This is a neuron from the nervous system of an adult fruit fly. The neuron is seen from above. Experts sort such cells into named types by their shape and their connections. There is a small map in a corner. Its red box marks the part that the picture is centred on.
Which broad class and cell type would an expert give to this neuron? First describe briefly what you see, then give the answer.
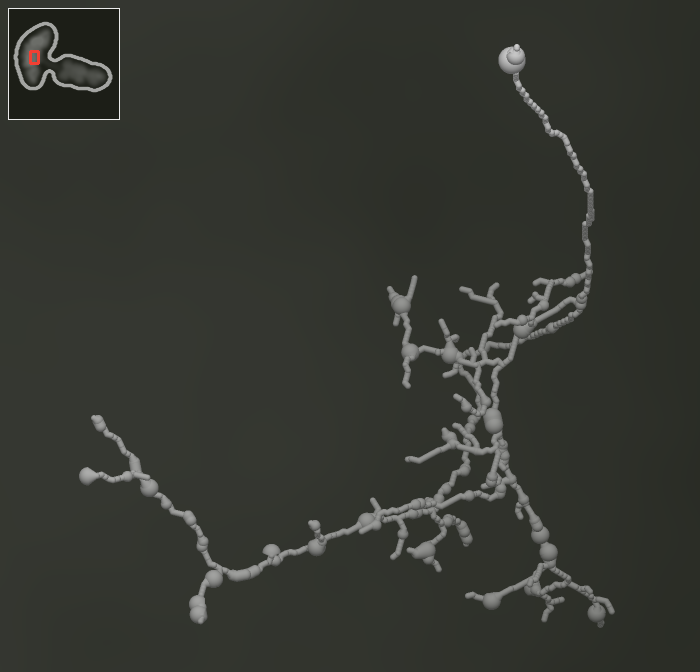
It lies in the brain. The picture shows dozens of branch ends. This is a central-brain intrinsic neuron. It is of cell type CB1794.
